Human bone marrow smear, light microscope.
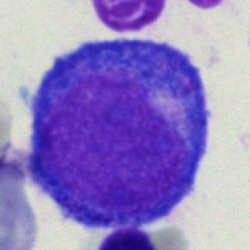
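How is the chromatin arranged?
It is finely granular and spread evenly.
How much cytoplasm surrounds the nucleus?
Only a narrow rim.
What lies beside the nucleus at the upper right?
A paler patch.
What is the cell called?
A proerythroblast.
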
